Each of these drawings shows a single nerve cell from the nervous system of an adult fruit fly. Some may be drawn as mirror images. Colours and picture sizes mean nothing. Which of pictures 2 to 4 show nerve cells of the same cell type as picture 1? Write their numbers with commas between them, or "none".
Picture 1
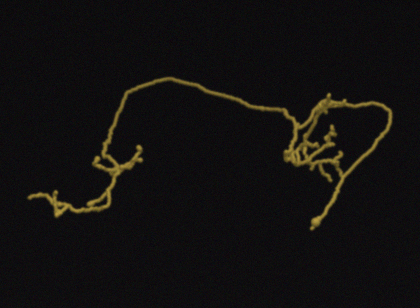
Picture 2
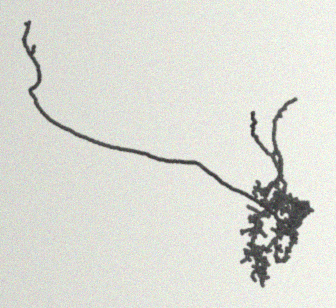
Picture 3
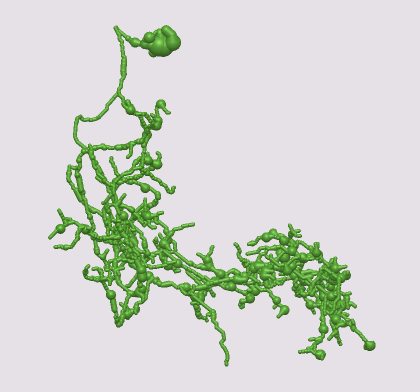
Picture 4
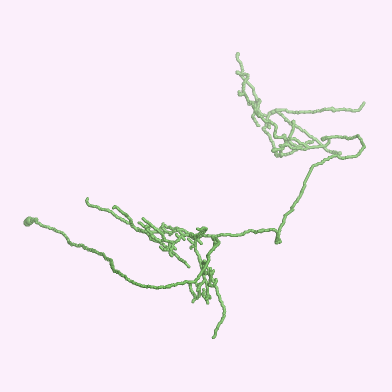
4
